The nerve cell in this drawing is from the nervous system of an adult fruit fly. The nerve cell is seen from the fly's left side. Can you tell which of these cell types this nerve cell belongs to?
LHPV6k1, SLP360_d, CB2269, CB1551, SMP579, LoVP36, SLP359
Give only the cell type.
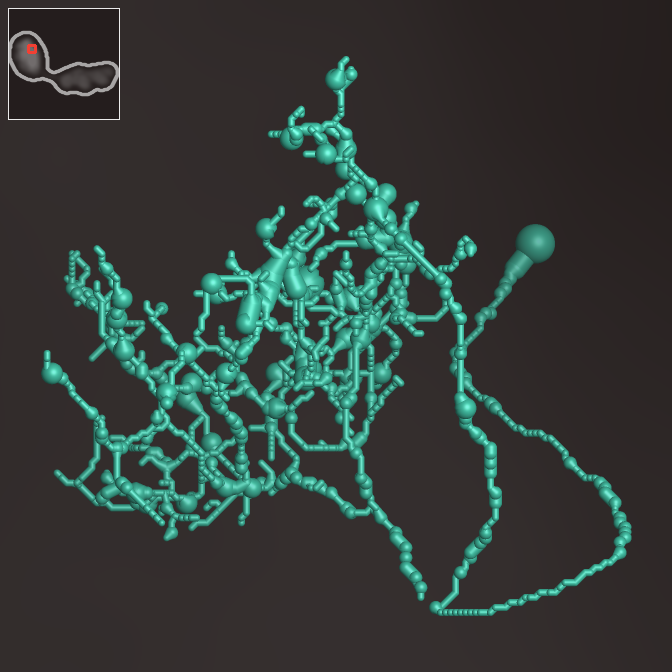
LHPV6k1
